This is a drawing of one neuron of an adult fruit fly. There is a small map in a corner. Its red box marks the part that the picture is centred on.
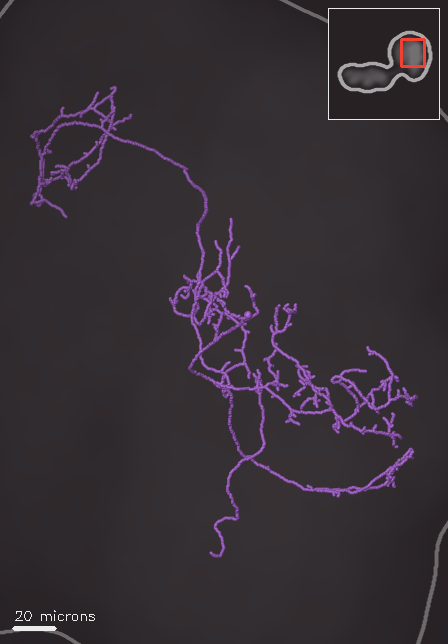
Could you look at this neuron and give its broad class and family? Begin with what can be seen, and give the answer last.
The cell body is in the middle of the picture. By the scale bar it is about 250 microns tall in this view. Dozens of branch ends can be seen. This is a central-brain intrinsic neuron. The family is hemilineage VPNp&v1_posterior.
